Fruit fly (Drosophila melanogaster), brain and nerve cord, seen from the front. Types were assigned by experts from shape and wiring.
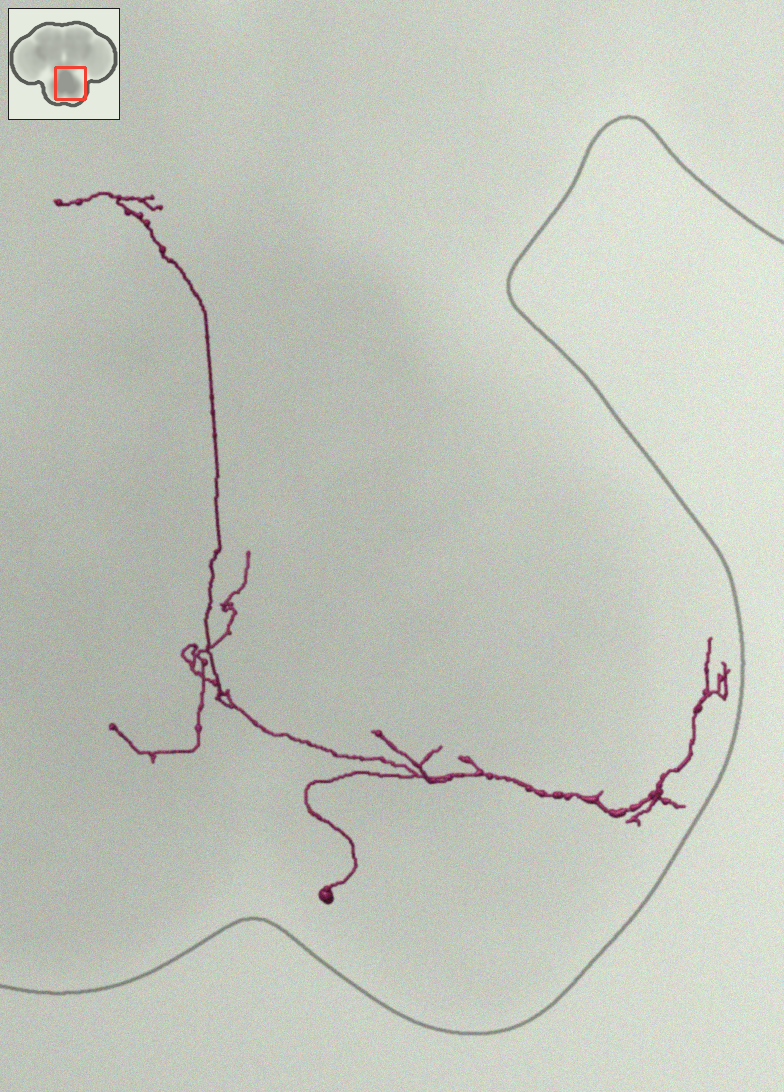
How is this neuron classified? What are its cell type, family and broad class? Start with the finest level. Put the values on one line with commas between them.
AN10B046, hemilineage 10B, ascending neuron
